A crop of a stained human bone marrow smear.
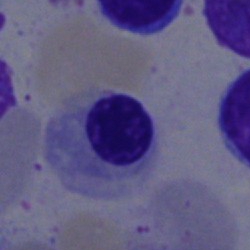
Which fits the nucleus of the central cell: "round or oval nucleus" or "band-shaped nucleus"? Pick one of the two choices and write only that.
Round or oval nucleus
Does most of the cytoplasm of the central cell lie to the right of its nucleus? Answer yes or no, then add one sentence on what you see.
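No. The nucleus sits off-centre, toward the upper right of the cell.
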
